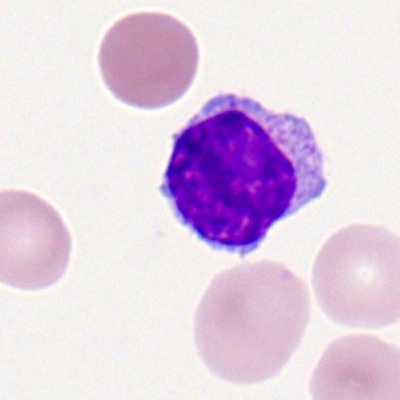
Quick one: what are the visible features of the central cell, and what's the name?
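Outline first: slightly irregular rather than perfectly round. Chromatin next: dark purple and coarsely clumped. The cytoplasm occupies a smaller share of the cell than the nucleus does. No vacuoles appear in the cytoplasm. This is a lymphocyte.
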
